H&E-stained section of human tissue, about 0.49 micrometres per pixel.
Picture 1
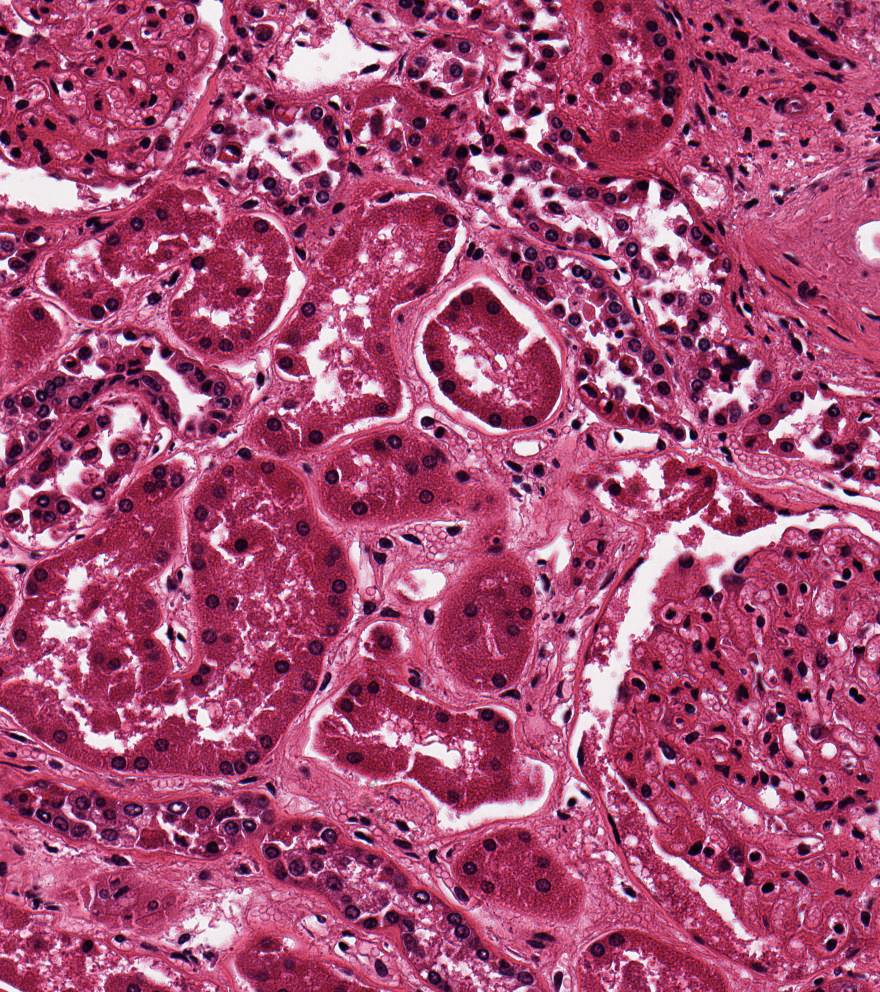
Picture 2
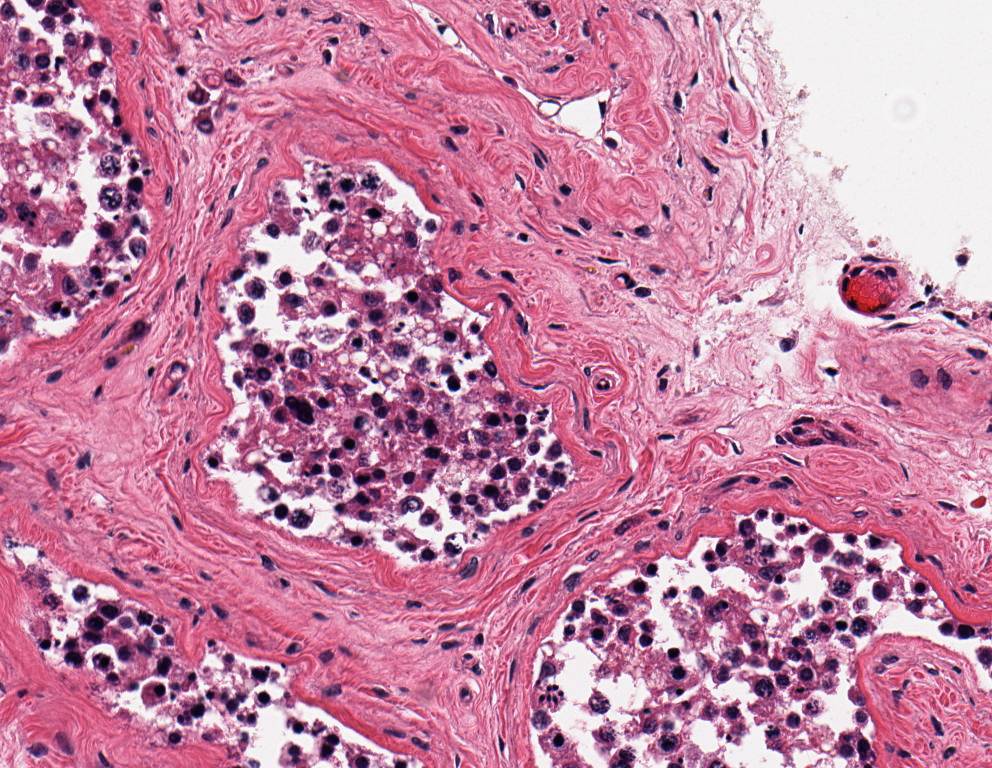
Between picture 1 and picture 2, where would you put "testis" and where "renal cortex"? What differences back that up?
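Picture 1 is the renal cortex; picture 2 is the testis. In the first, the larger tubules' lining cells have abundant, deeply eosinophilic, granular cytoplasm, and the irregular lumina hold pale pink, flocculent material, best seen in the big tubules at centre-left. At lower right there's a large rounded structure crowded with small nuclei and pale, vacuolated cells, quite unlike the granular tubules around it. The testis picture shows rounded clusters of loose cells in the centre and the upper left, lower left and lower right corners, separated by broad pink fibrous bands. Those cells lie apart with clear spaces between them, and many have round, dark nuclei, some with coarsely clumped chromatin.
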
